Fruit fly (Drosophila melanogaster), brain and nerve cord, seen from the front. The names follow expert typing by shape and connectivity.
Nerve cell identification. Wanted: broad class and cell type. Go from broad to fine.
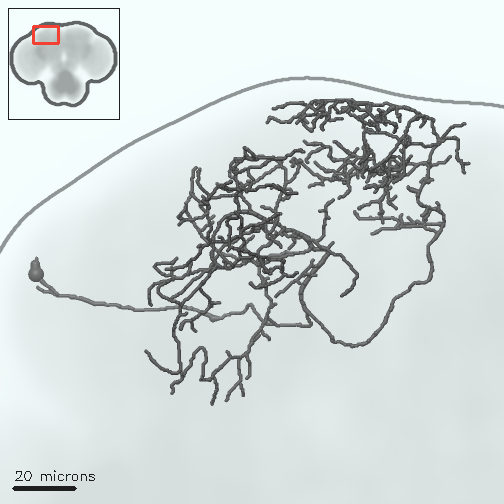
central-brain intrinsic neuron; SLP385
